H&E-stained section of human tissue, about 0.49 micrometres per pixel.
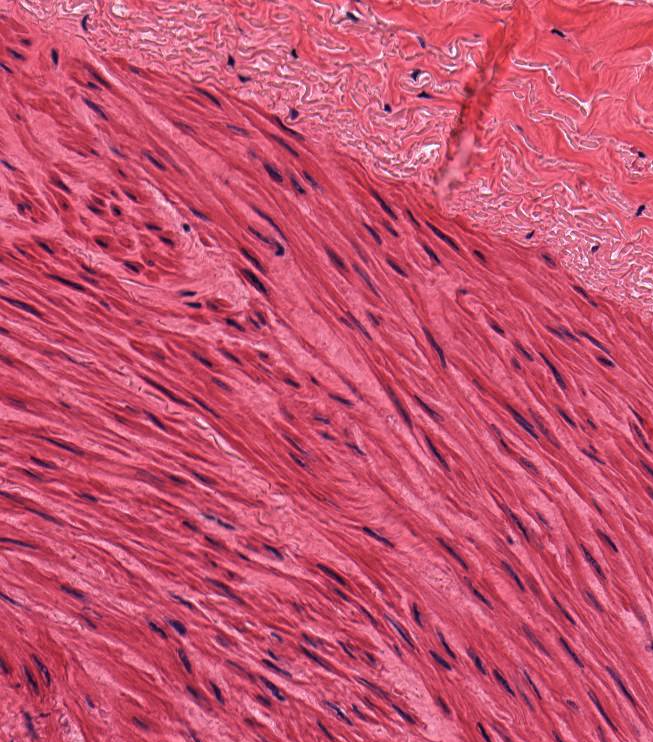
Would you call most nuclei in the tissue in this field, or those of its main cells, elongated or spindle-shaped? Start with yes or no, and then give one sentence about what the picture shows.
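Yes. The smooth muscle nuclei are elongated, dark and blunt-ended, lying along the length of the cells.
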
